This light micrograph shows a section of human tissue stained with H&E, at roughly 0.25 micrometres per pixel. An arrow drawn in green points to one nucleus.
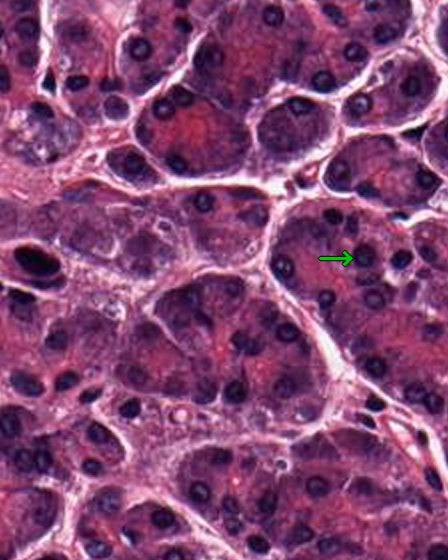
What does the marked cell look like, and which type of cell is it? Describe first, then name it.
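The nucleus is round with a smooth outline and stains dark purple. Its nucleus is about the same size as the nuclei of the neighbouring cells. The cytoplasm is purplish-pink, with no clear border separating it from the neighbouring cells. The cell lies inside a rounded cluster of similar cells, which is outlined by thin pale strands of connective tissue. It is a pancreatic acinar cell.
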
